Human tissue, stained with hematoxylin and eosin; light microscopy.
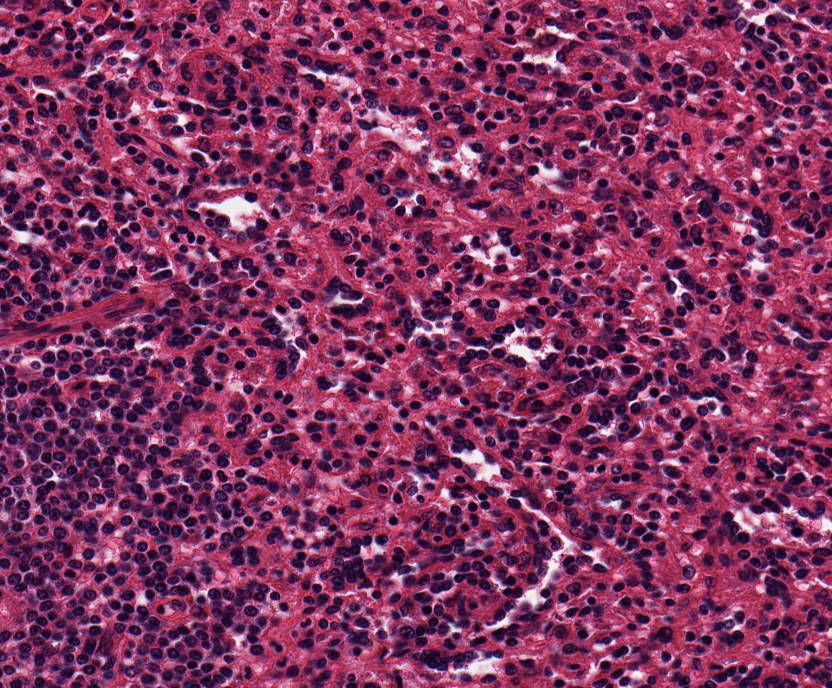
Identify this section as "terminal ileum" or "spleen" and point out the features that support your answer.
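Spleen. It is spleen rather than terminal ileum because the field, diffusely and densely packed with cells, shows no glands or epithelium. Most cells are lymphocytes with small round dark nuclei and scant cytoplasm. The lower left is more tightly crowded than the centre and right, where a fine pink meshwork between cells shows best.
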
